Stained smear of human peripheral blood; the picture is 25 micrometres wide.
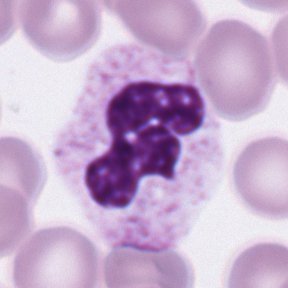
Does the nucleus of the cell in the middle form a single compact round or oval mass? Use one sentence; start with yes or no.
No, the nucleus is not a compact round or oval mass but a curved band without separate lobes.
